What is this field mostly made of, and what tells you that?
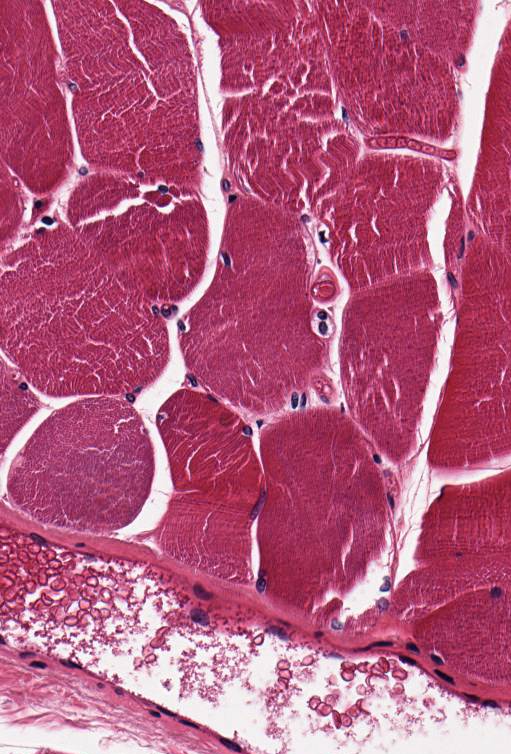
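Skeletal muscle. Large rounded-polygonal fibres, cut mostly transversely or obliquely, fill the upper three quarters of the field.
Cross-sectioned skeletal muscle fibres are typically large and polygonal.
Small dark oval nuclei lie at fibre edges, with none in fibre centres.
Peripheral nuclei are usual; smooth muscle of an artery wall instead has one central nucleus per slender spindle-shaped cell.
Only thin, pale septa lie between fibres. A small vessel with a red blood cell lies in the septum just right of centre.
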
